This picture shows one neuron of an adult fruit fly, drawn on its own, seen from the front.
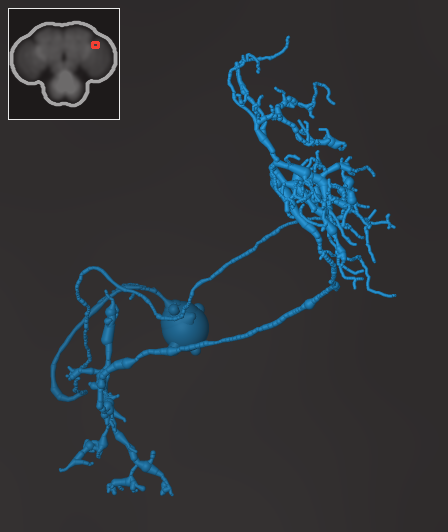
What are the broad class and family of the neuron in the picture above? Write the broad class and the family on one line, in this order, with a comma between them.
optic-lobe intrinsic neuron, T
